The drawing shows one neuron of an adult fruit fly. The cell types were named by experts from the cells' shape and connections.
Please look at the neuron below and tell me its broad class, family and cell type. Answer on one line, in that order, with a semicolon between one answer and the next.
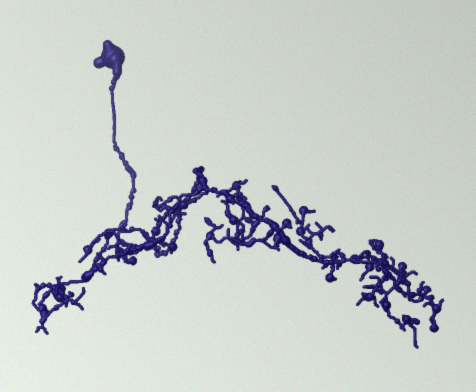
central-brain intrinsic neuron; hemilineage DM6_dorso_medial; FB7D_a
